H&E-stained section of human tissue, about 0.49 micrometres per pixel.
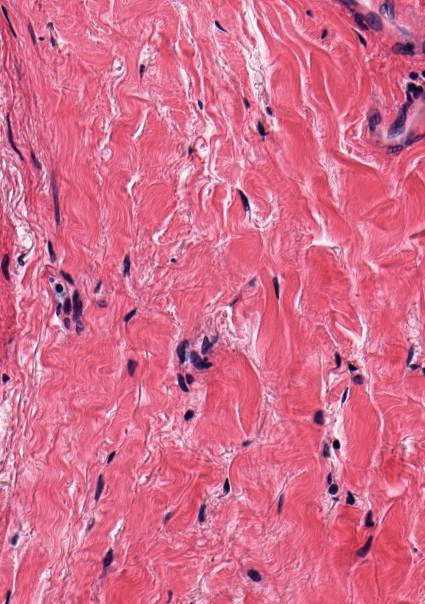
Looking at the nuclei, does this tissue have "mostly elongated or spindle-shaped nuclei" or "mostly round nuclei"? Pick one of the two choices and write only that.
Mostly elongated or spindle-shaped nuclei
